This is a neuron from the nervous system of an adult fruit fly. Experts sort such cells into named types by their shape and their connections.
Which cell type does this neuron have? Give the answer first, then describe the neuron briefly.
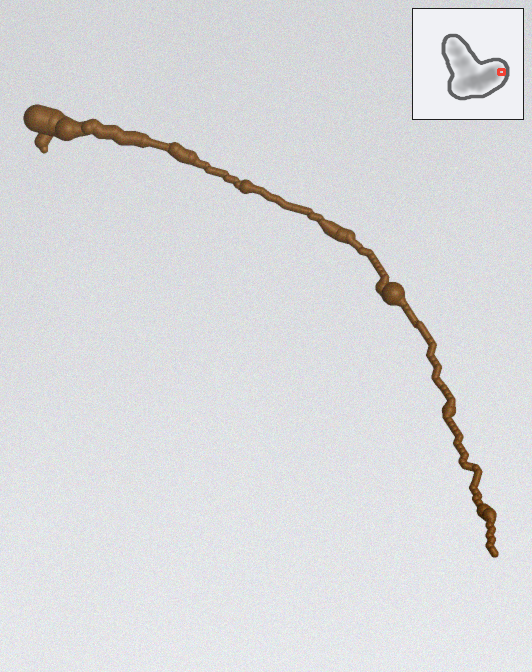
It is of cell type R7y. Its broad class is photoreceptor or other optic-lobe sensory neuron. There are a dozen or fewer branch ends. As drawn here it is about as wide as it is tall.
